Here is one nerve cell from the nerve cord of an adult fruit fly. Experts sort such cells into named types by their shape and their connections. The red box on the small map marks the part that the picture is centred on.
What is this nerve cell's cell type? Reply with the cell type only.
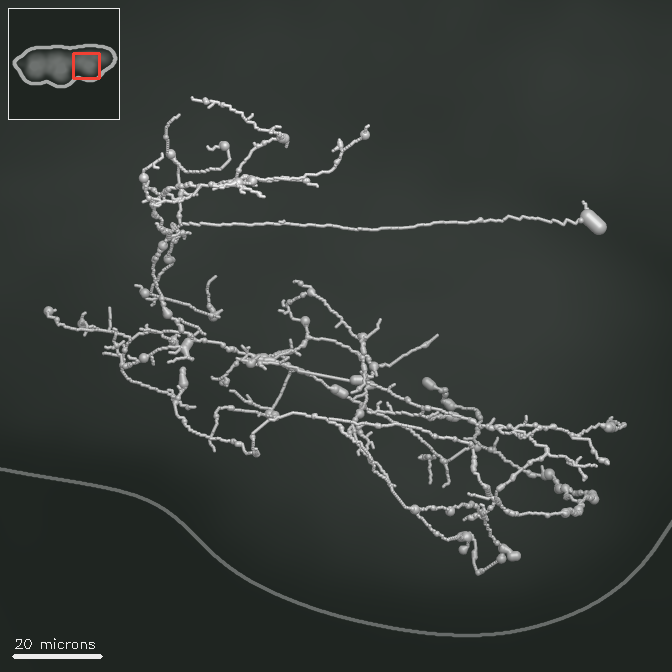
IN12B051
